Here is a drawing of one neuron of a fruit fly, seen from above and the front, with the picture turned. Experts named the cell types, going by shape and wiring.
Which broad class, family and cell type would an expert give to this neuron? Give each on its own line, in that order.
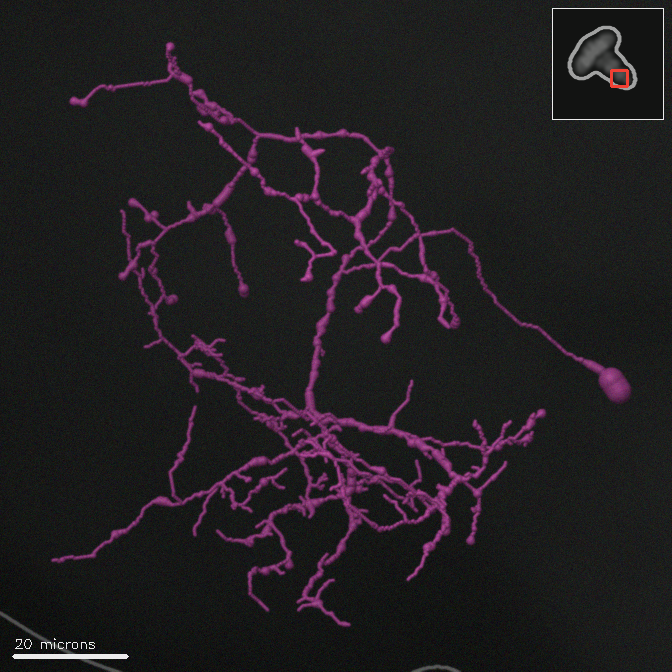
nerve-cord intrinsic neuron
hemilineage 01B
IN01B027_a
